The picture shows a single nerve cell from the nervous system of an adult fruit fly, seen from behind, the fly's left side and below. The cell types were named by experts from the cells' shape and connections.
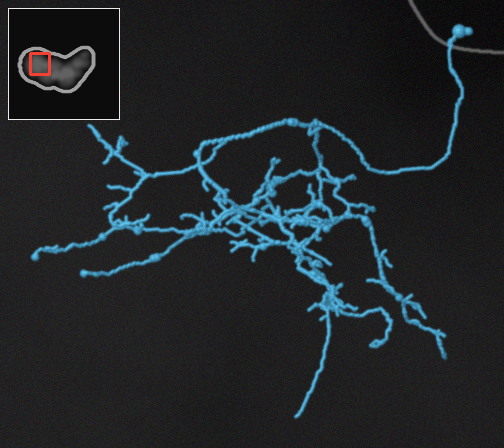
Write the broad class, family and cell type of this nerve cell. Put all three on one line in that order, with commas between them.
central-brain intrinsic neuron, hemilineage DM3_dorso_lateral, SMP323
